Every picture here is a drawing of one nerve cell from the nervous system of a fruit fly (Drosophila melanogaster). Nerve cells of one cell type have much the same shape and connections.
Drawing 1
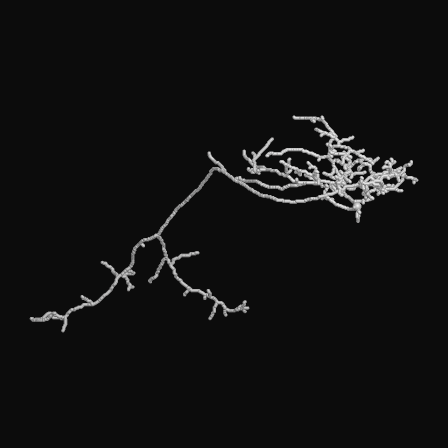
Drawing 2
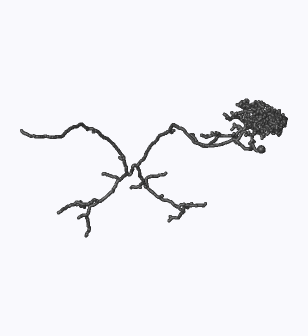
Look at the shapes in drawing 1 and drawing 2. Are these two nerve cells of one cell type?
no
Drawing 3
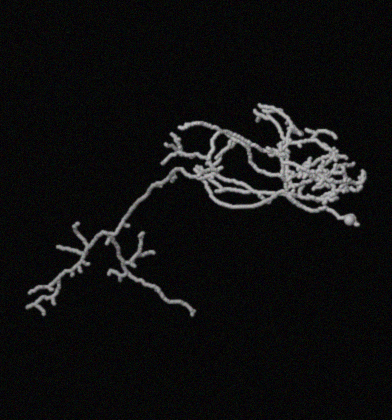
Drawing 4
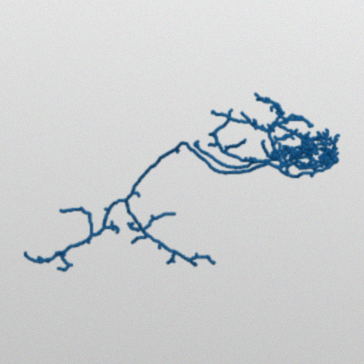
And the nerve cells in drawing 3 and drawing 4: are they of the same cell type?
yes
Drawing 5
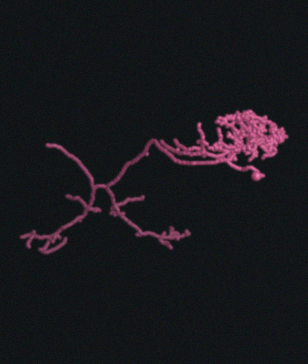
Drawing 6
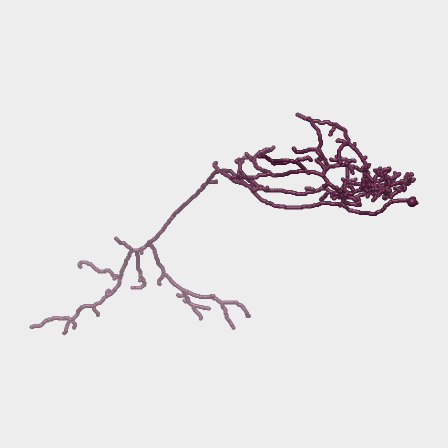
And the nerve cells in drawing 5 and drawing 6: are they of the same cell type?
no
